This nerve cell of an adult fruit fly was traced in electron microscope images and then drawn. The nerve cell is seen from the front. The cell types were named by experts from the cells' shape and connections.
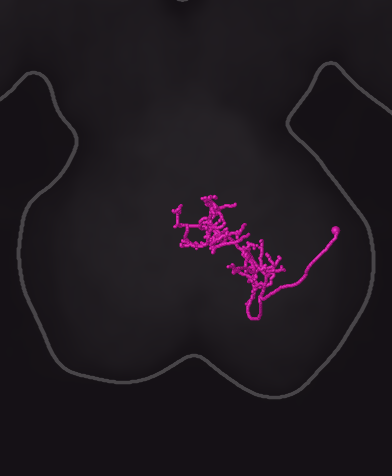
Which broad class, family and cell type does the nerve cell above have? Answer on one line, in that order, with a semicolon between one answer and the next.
nerve-cord intrinsic neuron; hemilineage 09A; IN09A043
